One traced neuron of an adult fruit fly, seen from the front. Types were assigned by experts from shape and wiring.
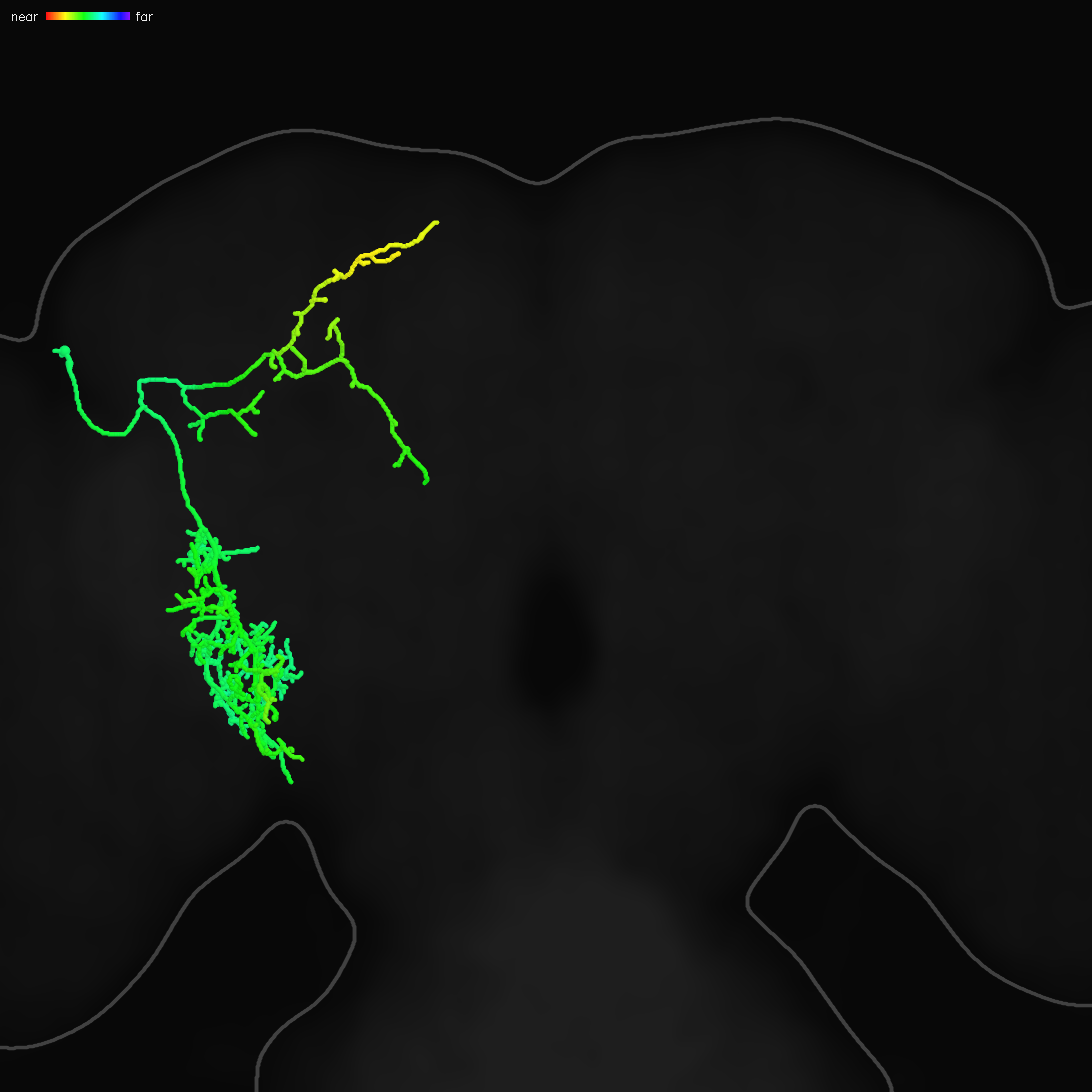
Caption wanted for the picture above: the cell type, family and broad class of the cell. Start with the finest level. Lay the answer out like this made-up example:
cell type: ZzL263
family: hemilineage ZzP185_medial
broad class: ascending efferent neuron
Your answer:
cell type: AVLP761m
family: hemilineage LHl1
broad class: central-brain intrinsic neuron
